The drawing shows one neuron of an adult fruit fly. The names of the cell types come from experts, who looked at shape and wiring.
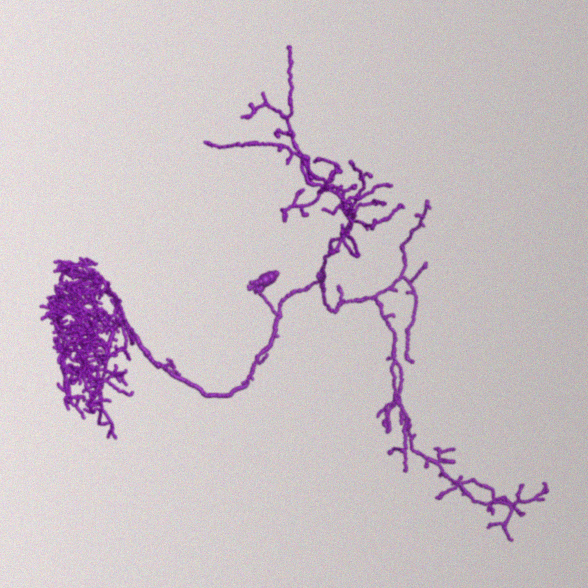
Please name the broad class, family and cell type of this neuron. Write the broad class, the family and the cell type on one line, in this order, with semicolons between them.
visual projection neuron; LoVP; LoVP88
